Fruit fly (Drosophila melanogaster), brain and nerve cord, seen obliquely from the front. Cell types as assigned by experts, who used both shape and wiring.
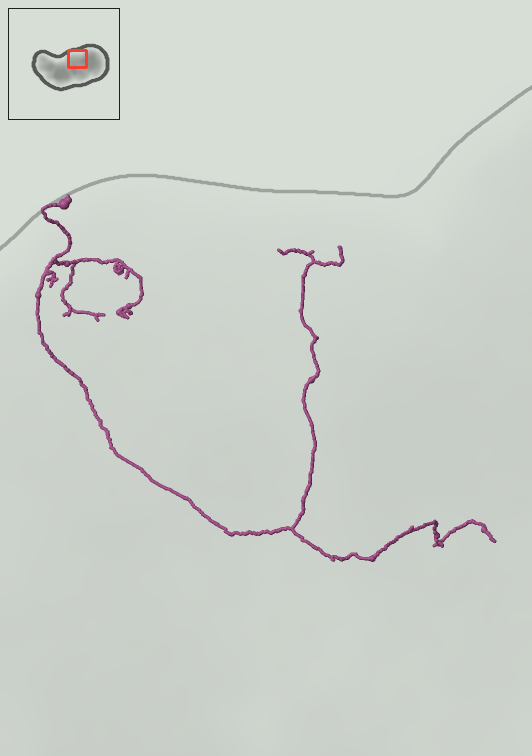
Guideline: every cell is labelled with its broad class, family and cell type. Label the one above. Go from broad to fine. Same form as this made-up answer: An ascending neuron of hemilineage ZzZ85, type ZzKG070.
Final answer: A central-brain intrinsic neuron of class Kenyon Cell, type KCab-s.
